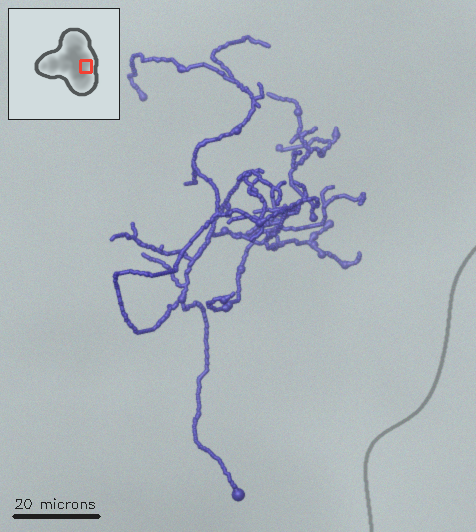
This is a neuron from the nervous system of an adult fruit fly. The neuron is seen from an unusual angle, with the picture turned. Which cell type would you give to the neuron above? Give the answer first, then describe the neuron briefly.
The cell type is CB2908. This is a central-brain intrinsic neuron. The cell body is at the bottom of the picture. From top to bottom in the picture it spans about 110 microns.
